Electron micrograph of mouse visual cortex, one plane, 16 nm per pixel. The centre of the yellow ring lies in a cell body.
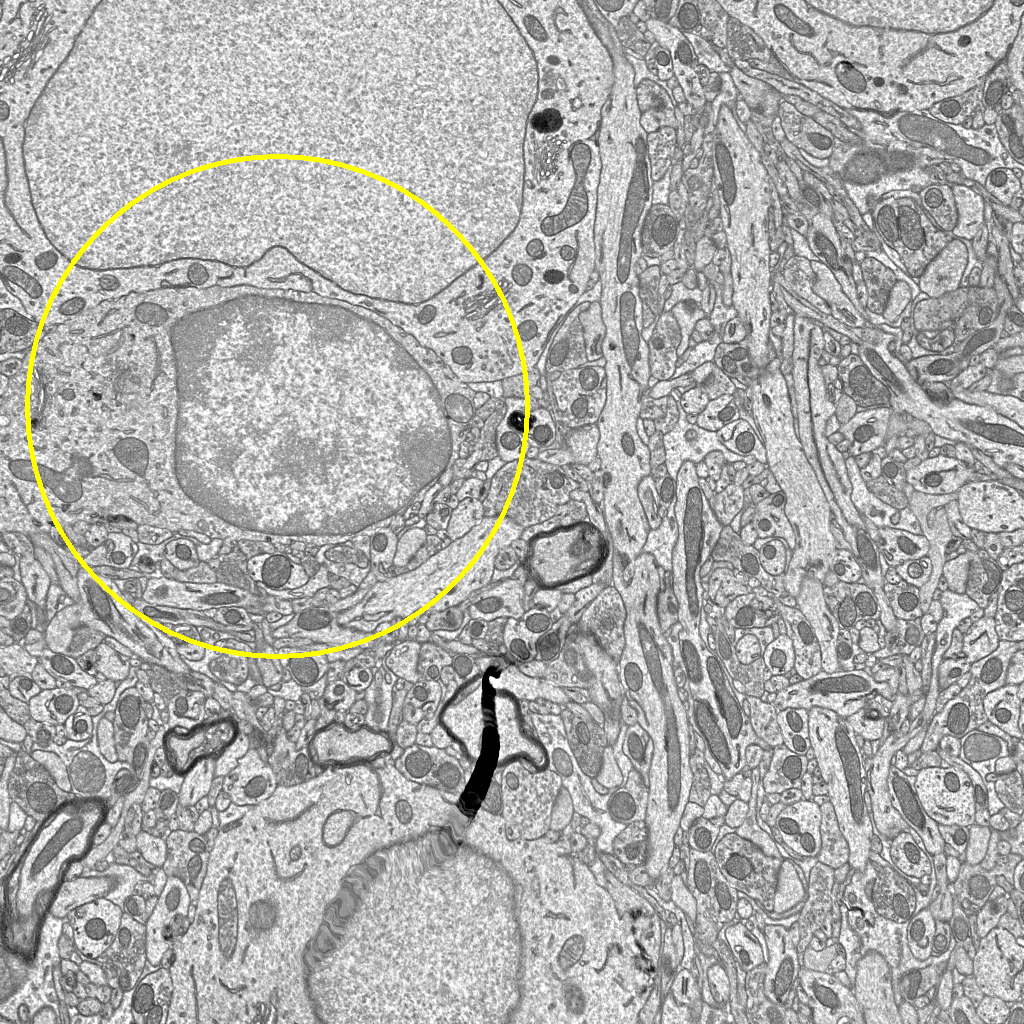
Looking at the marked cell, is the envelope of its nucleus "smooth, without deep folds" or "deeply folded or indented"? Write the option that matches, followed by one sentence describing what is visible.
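Smooth, without deep folds. The nuclear envelope runs smoothly around the nucleus without deep infoldings.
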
